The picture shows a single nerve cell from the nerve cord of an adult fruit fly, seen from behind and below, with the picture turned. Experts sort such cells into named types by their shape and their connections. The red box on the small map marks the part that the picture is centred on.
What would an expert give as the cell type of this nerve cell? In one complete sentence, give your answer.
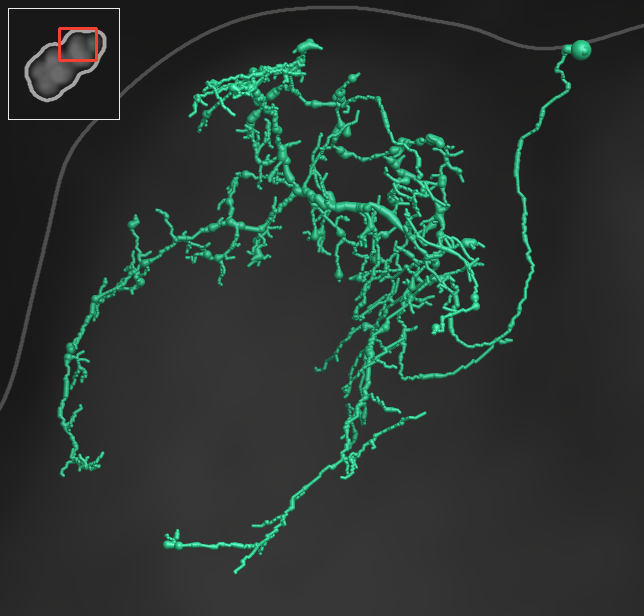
The cell type IN03A048 includes this nerve cell.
